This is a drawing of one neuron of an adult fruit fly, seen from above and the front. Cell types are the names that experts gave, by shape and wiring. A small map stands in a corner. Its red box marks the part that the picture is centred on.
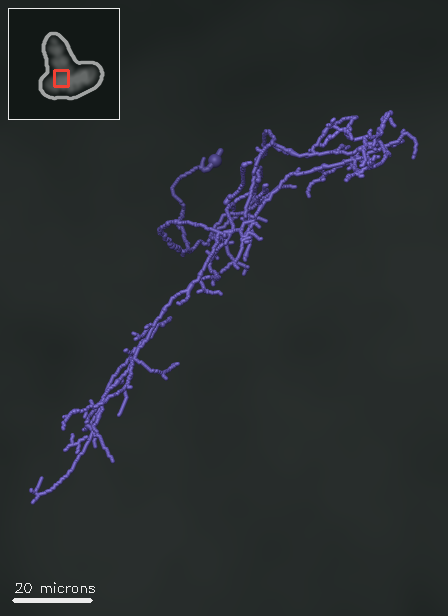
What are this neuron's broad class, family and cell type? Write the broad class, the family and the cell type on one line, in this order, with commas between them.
central-brain intrinsic neuron, hemilineage VPNp&v1_ventral, PLP182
